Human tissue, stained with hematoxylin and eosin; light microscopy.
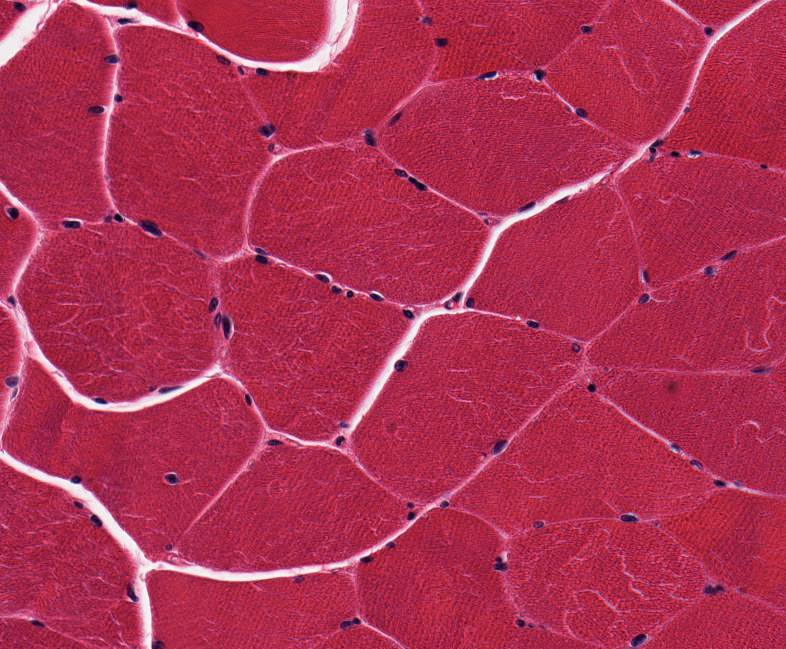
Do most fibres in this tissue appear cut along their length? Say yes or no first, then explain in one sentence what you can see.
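No. The whole field is filled by closely packed polygonal fibres cut in cross section.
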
